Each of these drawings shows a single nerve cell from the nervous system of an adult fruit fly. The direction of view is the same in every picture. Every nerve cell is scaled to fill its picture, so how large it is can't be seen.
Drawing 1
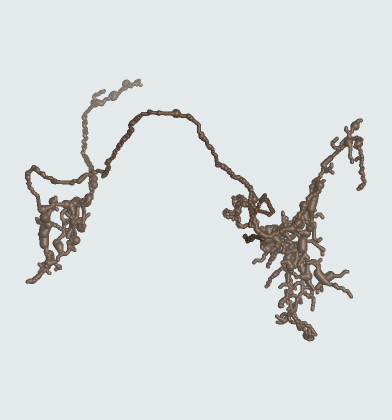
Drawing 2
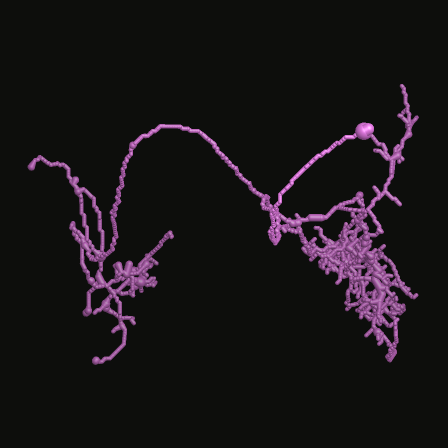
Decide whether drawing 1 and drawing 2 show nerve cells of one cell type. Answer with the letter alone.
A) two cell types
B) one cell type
B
